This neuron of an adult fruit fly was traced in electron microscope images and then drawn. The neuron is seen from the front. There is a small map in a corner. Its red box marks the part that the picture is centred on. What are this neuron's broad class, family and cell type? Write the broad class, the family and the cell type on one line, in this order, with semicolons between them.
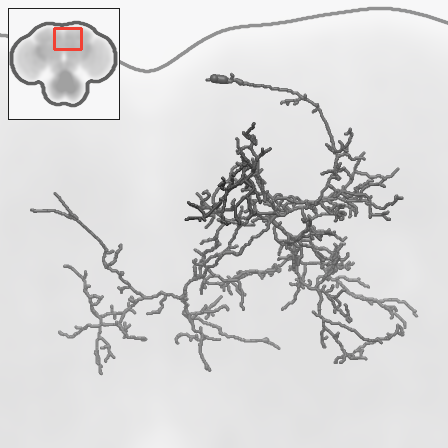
central-brain intrinsic neuron; hemilineage SMPp&v1_posterior; CL179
